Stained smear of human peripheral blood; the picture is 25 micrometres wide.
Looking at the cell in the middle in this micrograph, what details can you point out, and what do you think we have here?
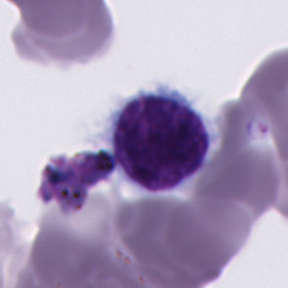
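Outline roughly round. Nucleus dense, dark purple throughout. Very little cytoplasm visible around nucleus. Fine hair-like projections fringe the upper left edge. The cell is a hairy cell.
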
